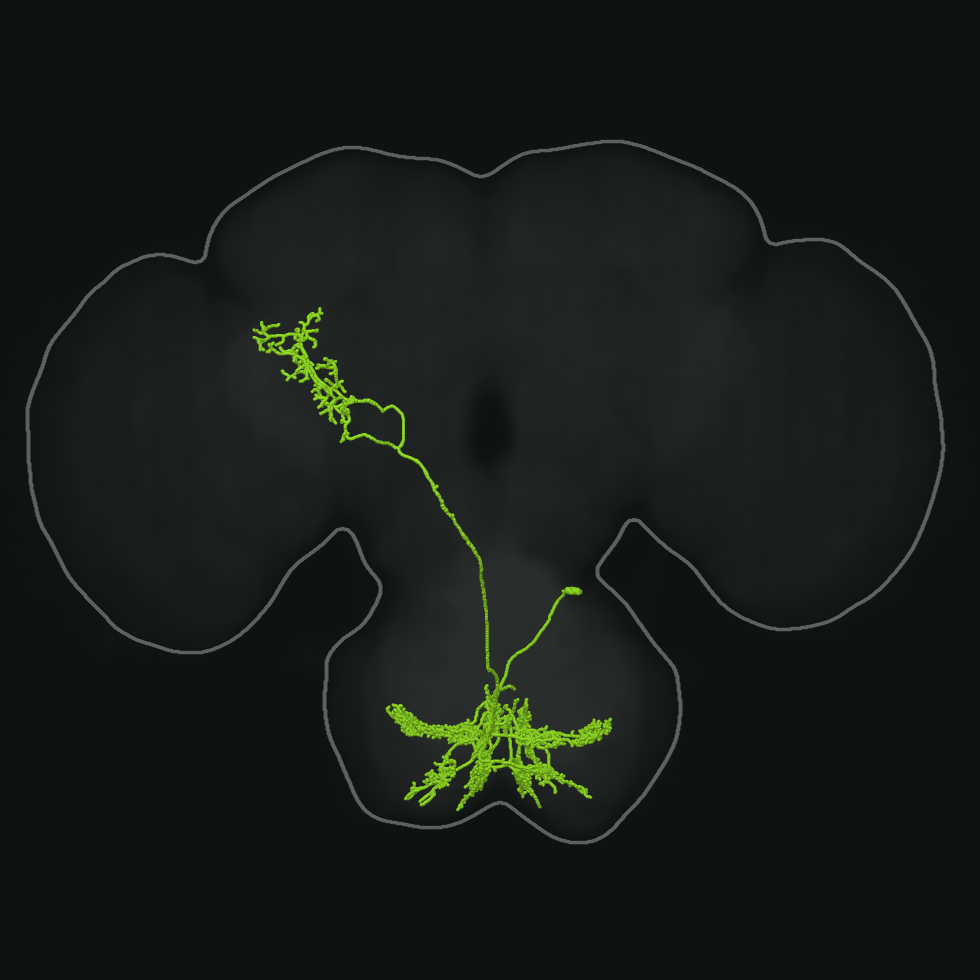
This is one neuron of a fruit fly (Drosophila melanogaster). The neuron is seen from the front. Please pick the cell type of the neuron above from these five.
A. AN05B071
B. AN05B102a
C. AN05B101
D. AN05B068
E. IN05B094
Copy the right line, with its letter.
B. AN05B102a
